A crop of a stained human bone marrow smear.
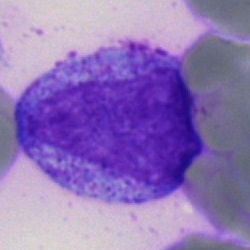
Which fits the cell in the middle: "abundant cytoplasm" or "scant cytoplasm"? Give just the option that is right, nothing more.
Scant cytoplasm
